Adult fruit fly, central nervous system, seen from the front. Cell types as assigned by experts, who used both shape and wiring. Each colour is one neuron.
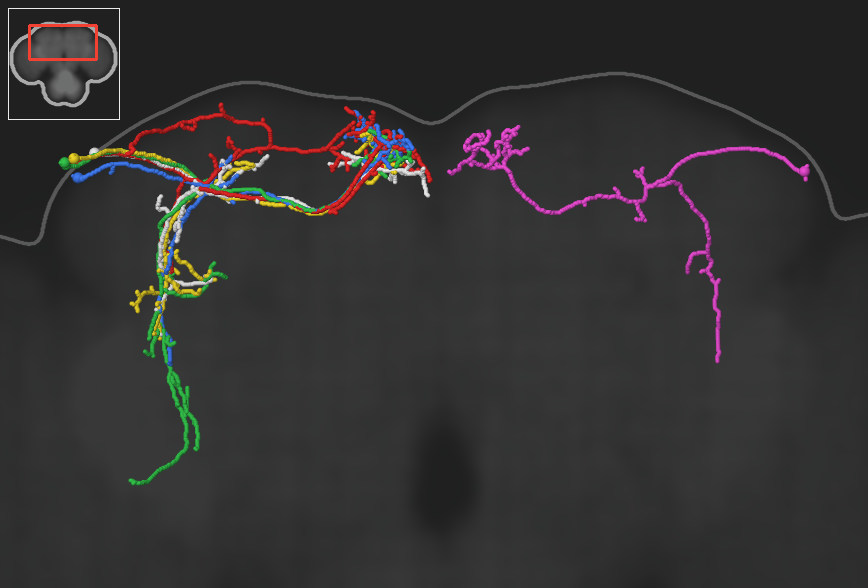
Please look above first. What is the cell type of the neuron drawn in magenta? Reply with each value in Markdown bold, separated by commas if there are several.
**SMP226**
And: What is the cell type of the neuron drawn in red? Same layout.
**CB4091**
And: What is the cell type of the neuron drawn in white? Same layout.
**SMP229**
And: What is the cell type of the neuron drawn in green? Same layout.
**SMP217**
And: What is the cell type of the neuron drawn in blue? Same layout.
**CB3118**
